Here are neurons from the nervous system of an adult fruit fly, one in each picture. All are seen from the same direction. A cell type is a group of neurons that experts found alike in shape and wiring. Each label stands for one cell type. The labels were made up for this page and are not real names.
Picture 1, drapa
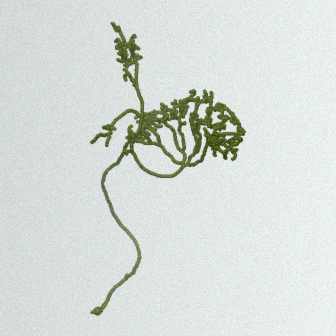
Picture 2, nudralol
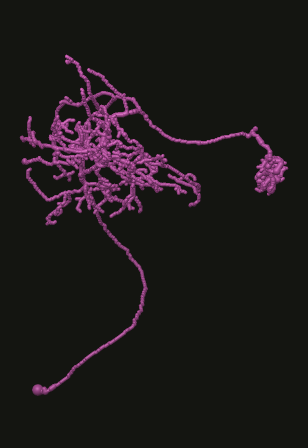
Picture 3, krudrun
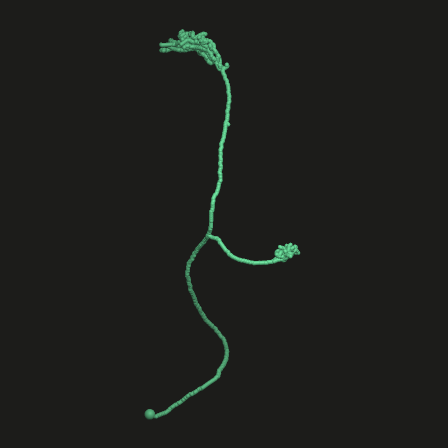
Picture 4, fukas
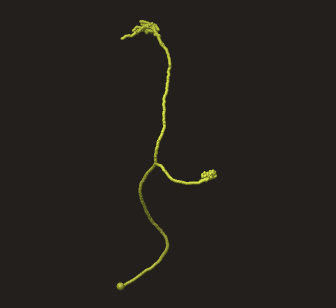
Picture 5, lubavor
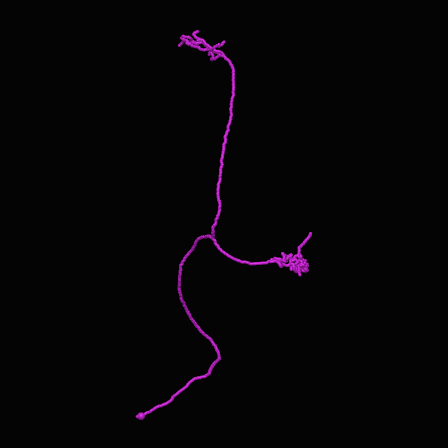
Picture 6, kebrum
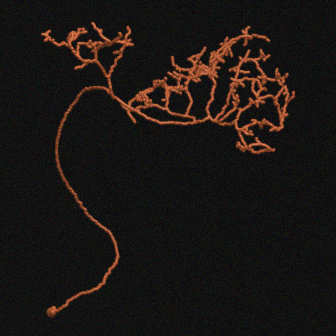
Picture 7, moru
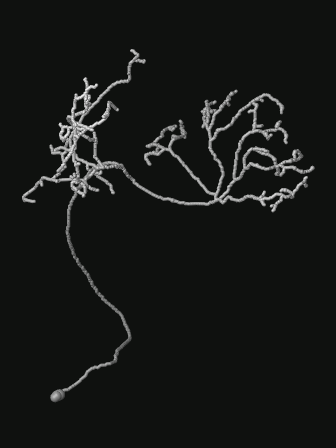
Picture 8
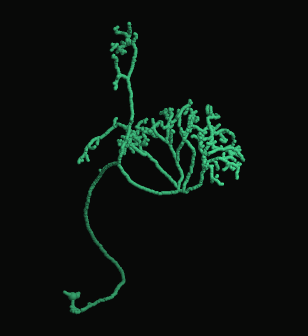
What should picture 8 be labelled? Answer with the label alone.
drapa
